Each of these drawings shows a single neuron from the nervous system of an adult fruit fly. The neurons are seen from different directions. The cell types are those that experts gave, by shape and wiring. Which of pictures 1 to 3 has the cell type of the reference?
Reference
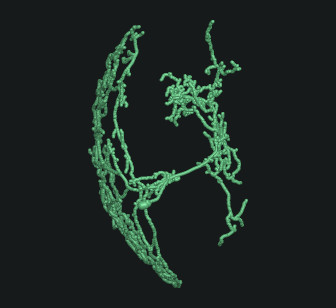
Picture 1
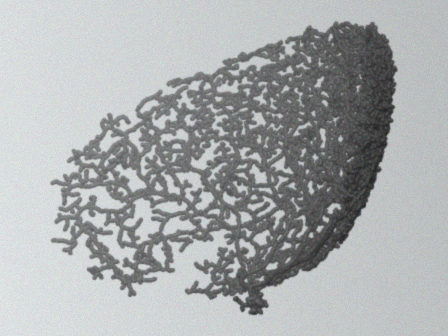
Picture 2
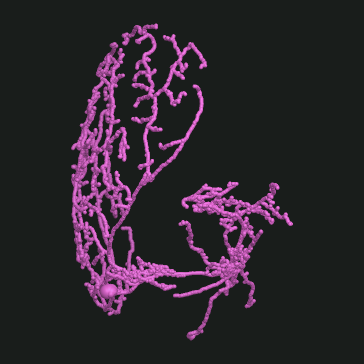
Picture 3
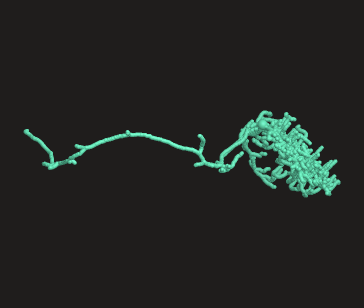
Picture 2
